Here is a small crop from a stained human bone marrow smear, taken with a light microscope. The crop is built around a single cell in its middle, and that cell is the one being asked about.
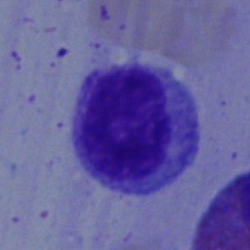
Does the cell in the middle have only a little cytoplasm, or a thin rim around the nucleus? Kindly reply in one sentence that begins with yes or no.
Yes, around the nucleus there is only a narrow rim of cytoplasm.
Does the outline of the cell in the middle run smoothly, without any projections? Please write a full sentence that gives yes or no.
Yes, the cell has an outline that is smooth instead of rough.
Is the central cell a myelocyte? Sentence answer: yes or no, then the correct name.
Yes, the cell centred in this crop is a myelocyte.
